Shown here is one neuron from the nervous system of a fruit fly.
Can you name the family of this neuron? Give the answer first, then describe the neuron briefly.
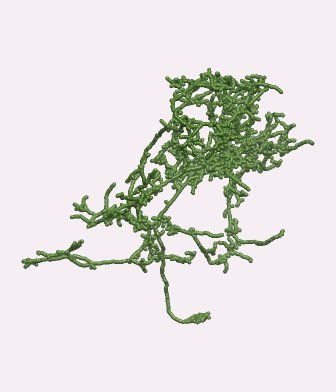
Its family is hemilineage 03B. It is a nerve-cord intrinsic neuron. Dozens of branch ends can be seen. As drawn here it is about as wide as it is tall.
